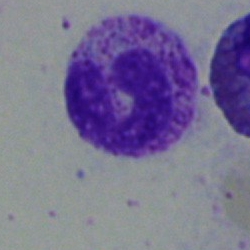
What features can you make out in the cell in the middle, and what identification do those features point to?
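Looking at the outline, I see it is round and evenly curved. Inside, the nucleus bends into a horseshoe shape around a small pale central spot, and its chromatin stains dense, dark purple. Just to the right sits another nucleated cell, cut off by the frame and not touching this one. So this is a band neutrophil.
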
